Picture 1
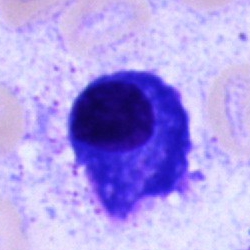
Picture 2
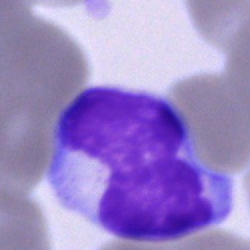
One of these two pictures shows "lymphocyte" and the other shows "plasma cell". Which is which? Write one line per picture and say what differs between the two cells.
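Picture 1 – plasma cell. The cytoplasm is abundant and deep blue, lying mostly below and to the right of the nucleus.
Picture 2 – lymphocyte. The nucleus fills most of the cell.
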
